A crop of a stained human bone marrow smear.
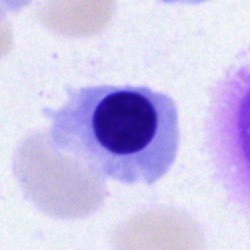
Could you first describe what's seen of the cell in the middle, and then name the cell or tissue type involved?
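Nucleus off-centre toward upper right; cytoplasmic rim wider on left. Chromatin dense, evenly dark purple throughout. Nucleoli not seen. Cytoplasmic granules not visible. Erythroblast.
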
